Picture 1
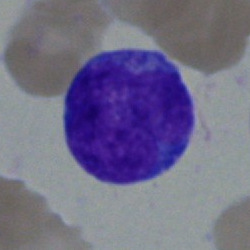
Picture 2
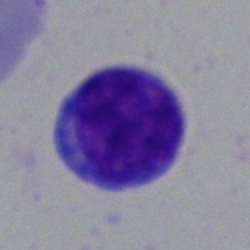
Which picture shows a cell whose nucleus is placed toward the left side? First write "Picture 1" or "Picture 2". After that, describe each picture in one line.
Picture 1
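What picture 1 shows: The cytoplasm is a scant rim of deeper blue, seen mainly at the lower right edge.
What picture 2 shows: The cytoplasm is a thin rim that is widest on the left side of the cell.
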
